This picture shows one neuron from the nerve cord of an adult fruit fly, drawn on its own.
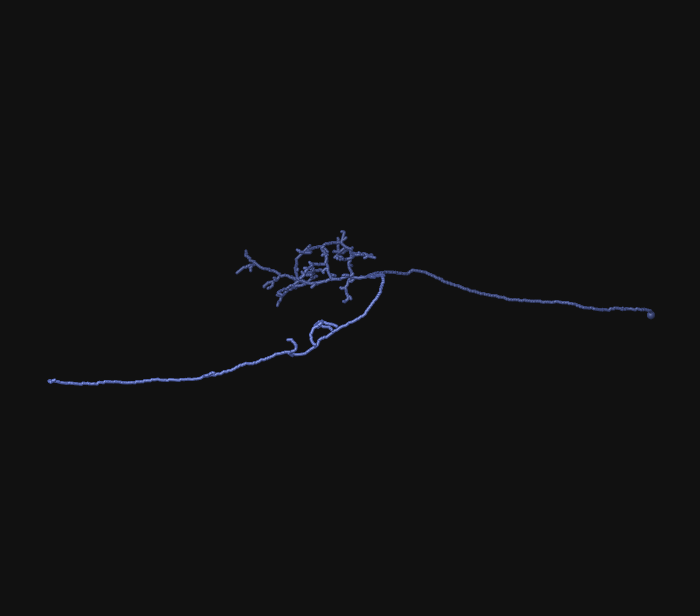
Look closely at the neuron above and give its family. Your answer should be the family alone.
hemilineage 06A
